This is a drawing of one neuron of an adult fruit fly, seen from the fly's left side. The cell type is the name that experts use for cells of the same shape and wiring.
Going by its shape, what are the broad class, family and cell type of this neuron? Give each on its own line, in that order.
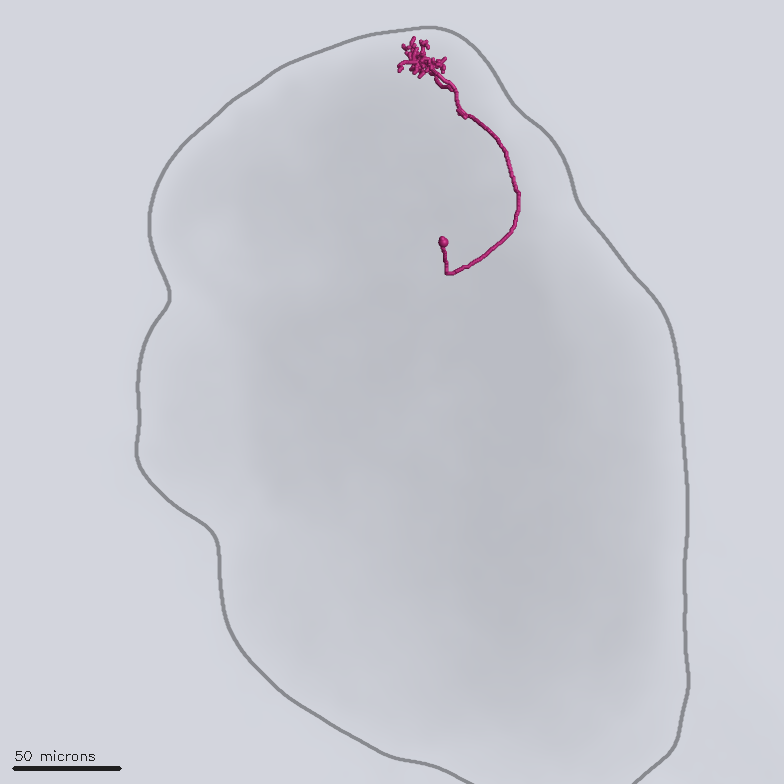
central-brain intrinsic neuron
hemilineage SLPpl3
CB1178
